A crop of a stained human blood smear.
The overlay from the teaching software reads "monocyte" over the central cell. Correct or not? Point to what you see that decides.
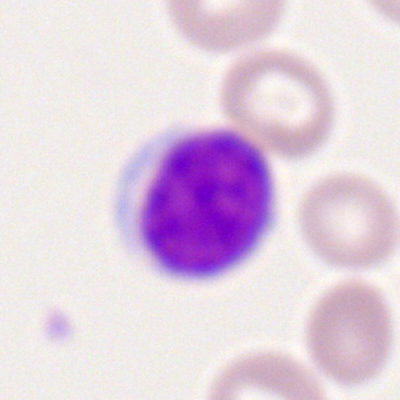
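Chromatin: dark purple and clumped, with a few paler patches. Goes with lymphocyte.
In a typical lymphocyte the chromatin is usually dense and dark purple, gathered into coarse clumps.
Cytoplasm: a scant pale blue crescent, seen mainly on the left. Goes with lymphocyte.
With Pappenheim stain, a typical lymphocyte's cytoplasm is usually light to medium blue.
Granules: none visible. Goes with lymphocyte.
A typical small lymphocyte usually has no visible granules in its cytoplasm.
Vacuoles: none visible. Counts against monocyte.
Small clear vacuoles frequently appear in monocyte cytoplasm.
Outline round and smooth, no surface projections: noted, not weighed toward either name. Verdict: lymphocyte, not monocyte.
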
